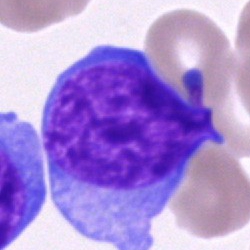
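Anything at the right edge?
Yes, a short pointed projection juts out there.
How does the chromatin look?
Mottled, darker clumps among paler patches.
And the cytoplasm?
Blue, with its widest band below the nucleus.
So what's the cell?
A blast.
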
